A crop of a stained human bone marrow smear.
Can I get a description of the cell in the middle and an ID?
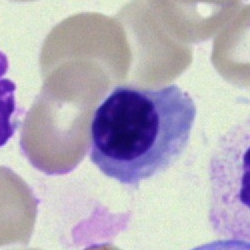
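See how the nucleus sits over toward the left, with dense, deep purple chromatin? The band of cytoplasm is wider to the right of the nucleus than to its left, and the outline is irregular, with an angular corner at the upper right. That's an erythroblast.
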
